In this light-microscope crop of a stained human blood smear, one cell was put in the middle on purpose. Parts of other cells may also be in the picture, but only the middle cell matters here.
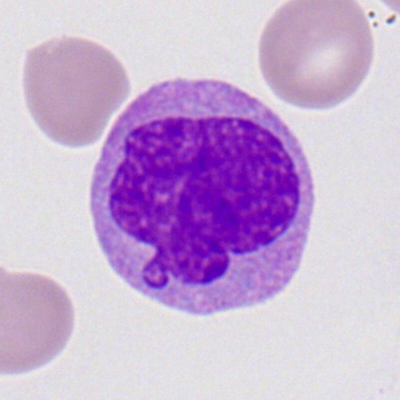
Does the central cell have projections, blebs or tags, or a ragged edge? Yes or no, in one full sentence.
No, a rough outline is not present, since the cell's edge is smooth.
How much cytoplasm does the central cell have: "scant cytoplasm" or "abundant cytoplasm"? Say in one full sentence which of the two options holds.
Most of the cell is filled by the nucleus.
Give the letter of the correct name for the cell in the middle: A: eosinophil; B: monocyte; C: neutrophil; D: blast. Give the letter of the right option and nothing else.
B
